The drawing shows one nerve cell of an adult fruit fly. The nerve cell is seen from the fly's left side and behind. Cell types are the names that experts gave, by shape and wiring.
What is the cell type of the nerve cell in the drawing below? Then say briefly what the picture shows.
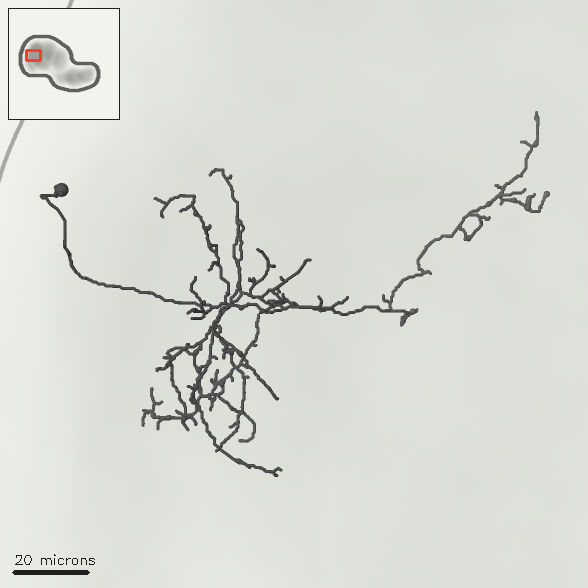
It is of cell type CB0925. This is a central-brain intrinsic neuron. By the scale bar it is about 140 microns wide in this view. Dozens of branch ends can be seen.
